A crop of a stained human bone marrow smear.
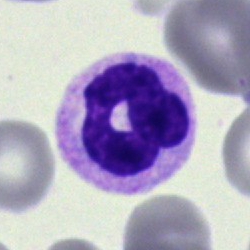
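Segmented neutrophil, central cell. Nucleus a closed ring around a small clear central hole; ring lumpy, lobes bulging on the right. Moderate rim of pale lilac-pink cytoplasm around the whole nucleus.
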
